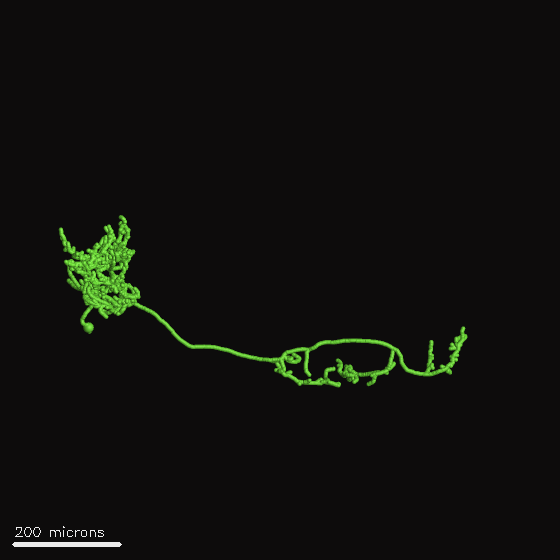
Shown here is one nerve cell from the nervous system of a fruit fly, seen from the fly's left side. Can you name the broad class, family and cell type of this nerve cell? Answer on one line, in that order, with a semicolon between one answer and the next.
descending neuron; hemilineage MX3; DNge141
